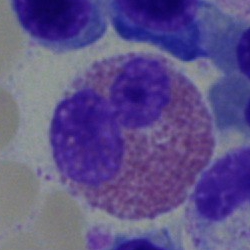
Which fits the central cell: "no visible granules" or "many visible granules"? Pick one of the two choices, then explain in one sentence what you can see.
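Many visible granules. The cytoplasm is packed with pinkish-red granules.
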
